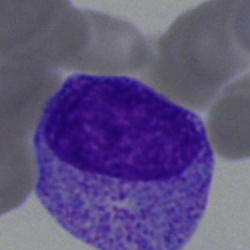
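Promyelocyte in a stained human bone marrow smear: you'll see the nucleus sitting in the upper part of the cell, with most of the cytoplasm below it, and no distinct nucleolus showing. The cytoplasm is pale lilac-blue and filled with many fine purple granules.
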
